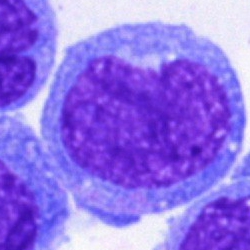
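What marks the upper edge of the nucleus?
A notch, with a paler area of cytoplasm lying in it.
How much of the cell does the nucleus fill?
Most of it.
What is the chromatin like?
Finely granular and evenly spread.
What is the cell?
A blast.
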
